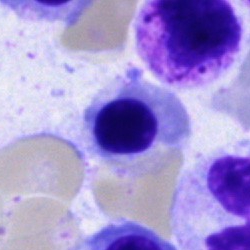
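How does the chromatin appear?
Very dark and dense, almost uniform.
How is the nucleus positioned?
Off-centre; the wider band of cytoplasm lies on the right.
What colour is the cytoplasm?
Pale greyish blue, with no granules.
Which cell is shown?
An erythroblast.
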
